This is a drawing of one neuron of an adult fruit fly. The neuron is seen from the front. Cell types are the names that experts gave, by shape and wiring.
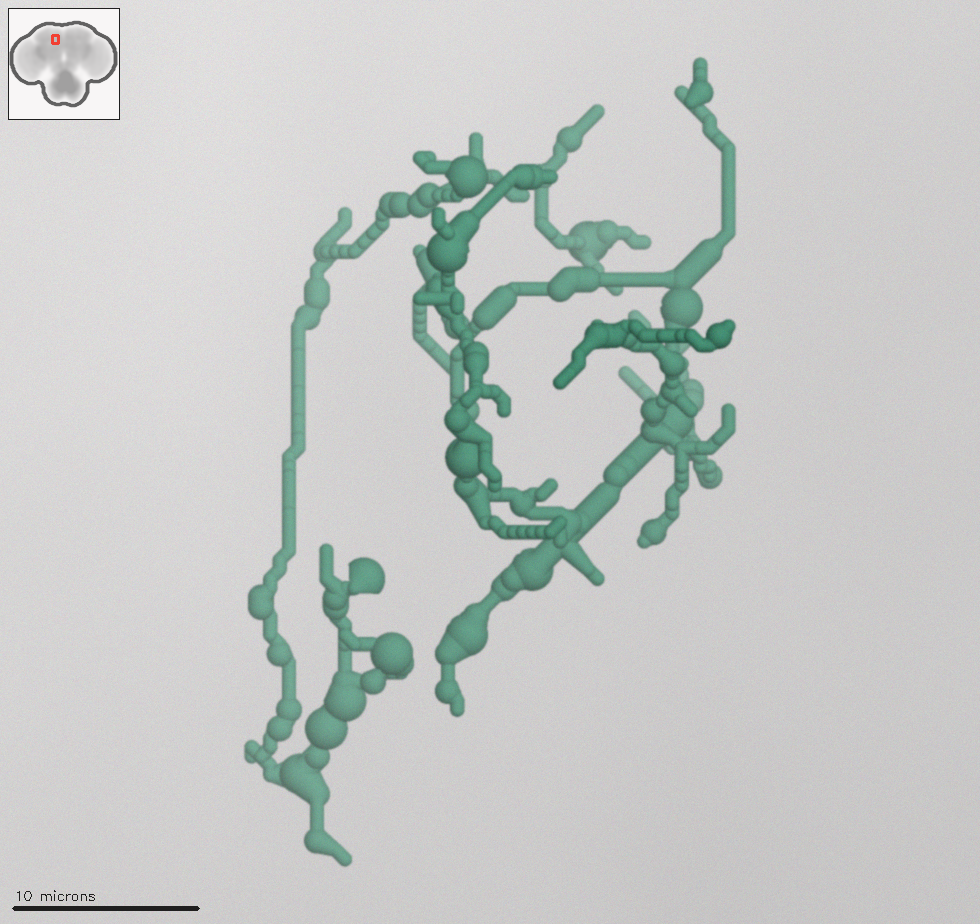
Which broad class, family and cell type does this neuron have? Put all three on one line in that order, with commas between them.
central-brain intrinsic neuron, hemilineage EBa1, CB1079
